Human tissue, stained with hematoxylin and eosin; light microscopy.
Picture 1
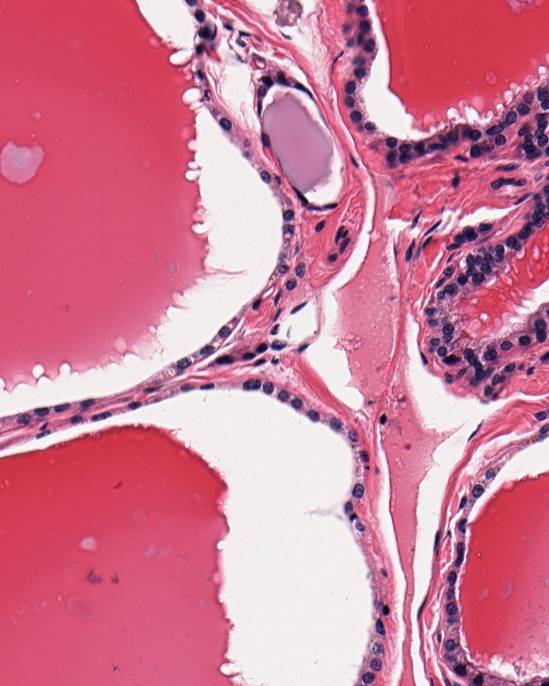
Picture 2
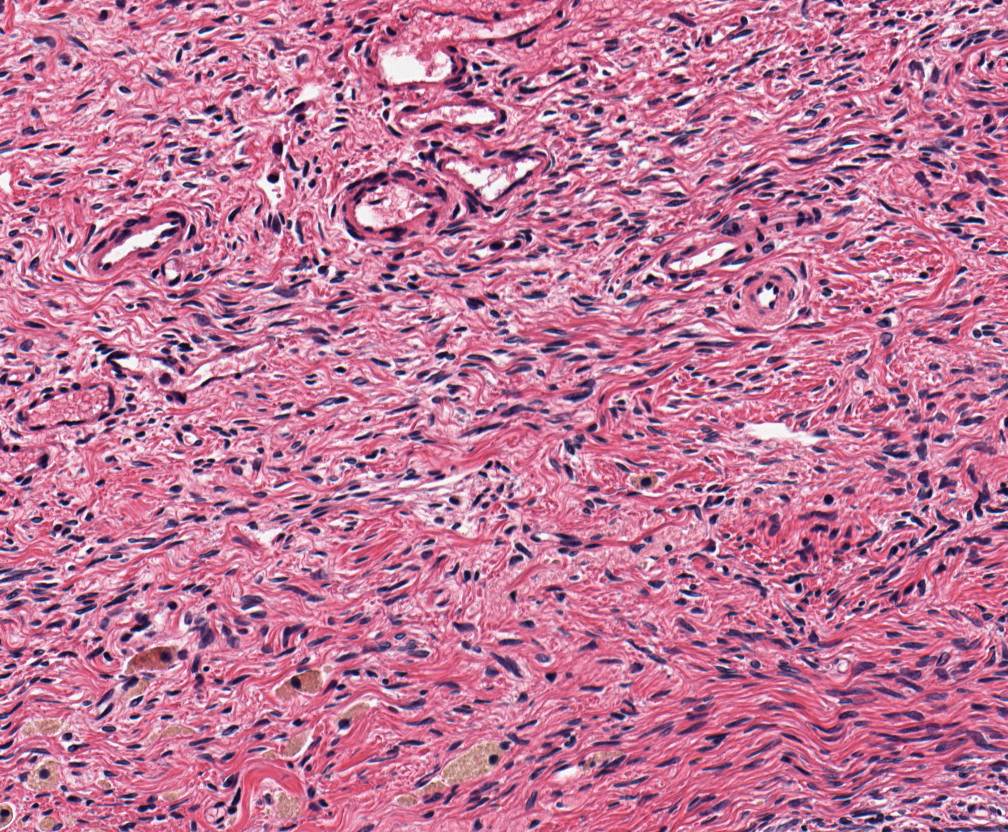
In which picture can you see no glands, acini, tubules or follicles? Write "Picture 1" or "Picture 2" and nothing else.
Picture 2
